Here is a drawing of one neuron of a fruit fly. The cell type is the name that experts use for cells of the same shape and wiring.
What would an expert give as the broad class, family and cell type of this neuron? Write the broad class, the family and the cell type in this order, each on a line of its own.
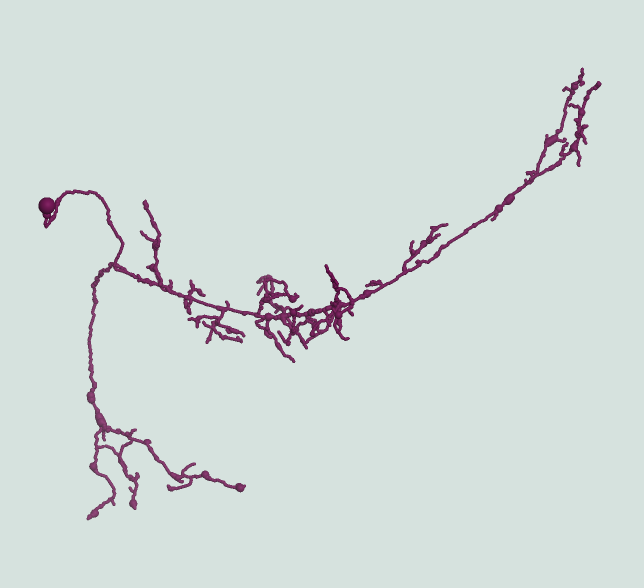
central-brain intrinsic neuron
hemilineage PSp3
CB1876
